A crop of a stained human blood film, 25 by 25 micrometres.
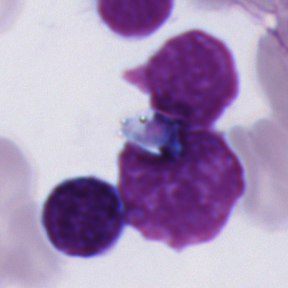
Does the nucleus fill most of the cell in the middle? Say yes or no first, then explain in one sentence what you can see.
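Yes. Little or no cytoplasm can be told apart from the purple nuclear mass.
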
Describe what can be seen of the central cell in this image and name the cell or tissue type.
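There's a small pale pointed tag jutting out from the cell's upper left edge. The chromatin looks finely mottled, with no coarse dark clumps. I can't see any distinct granules or any clear vacuoles in it. It's a myeloblast.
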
